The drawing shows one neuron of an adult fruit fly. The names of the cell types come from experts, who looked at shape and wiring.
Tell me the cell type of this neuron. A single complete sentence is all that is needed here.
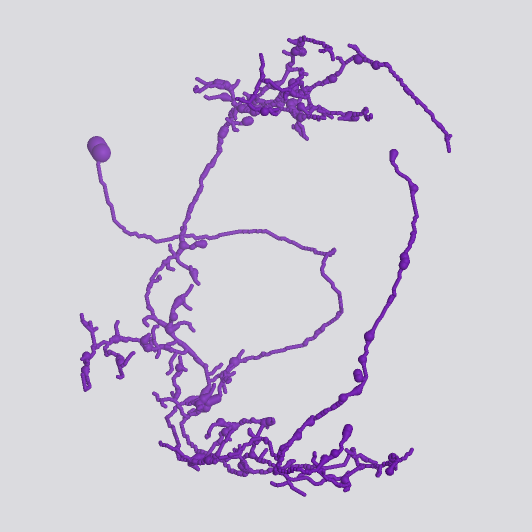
This neuron falls under the cell type IN01B037_b.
